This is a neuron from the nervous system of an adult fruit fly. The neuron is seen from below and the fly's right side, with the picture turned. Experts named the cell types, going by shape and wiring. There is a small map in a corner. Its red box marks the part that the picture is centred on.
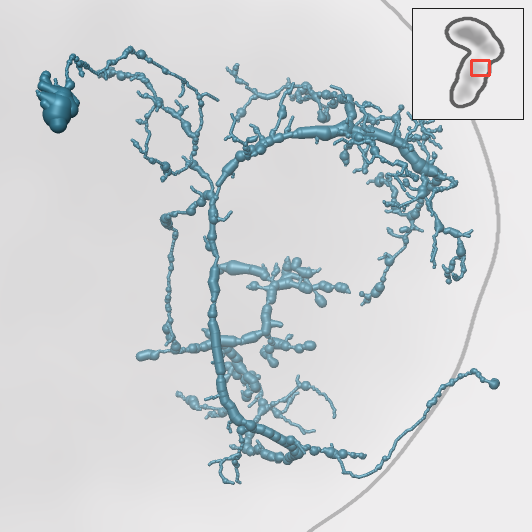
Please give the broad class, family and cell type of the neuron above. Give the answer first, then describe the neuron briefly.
Its broad class is nerve-cord intrinsic neuron. The family is hemilineage 14A. The cell type is IN14A004. Its cell body lies at the upper left of the picture. In this view it is about as wide as it is tall.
